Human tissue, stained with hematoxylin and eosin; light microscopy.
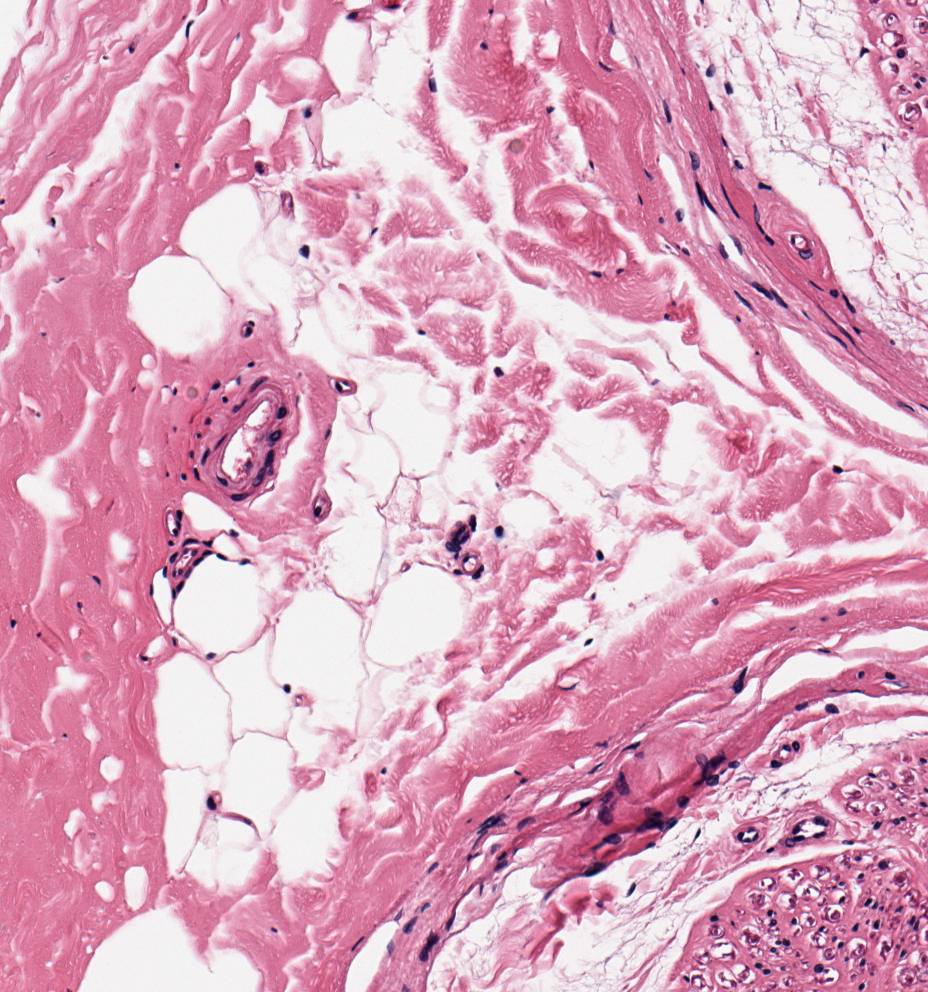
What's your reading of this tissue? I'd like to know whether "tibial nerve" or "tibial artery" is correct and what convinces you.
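This is tibial nerve. In the bottom right corner a rounded bundle is packed with many small round profiles, each in a clear halo, and a band of wavy fibres carrying elongated nuclei curves around its edge.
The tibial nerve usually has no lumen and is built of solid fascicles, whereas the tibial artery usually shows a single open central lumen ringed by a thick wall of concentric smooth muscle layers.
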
